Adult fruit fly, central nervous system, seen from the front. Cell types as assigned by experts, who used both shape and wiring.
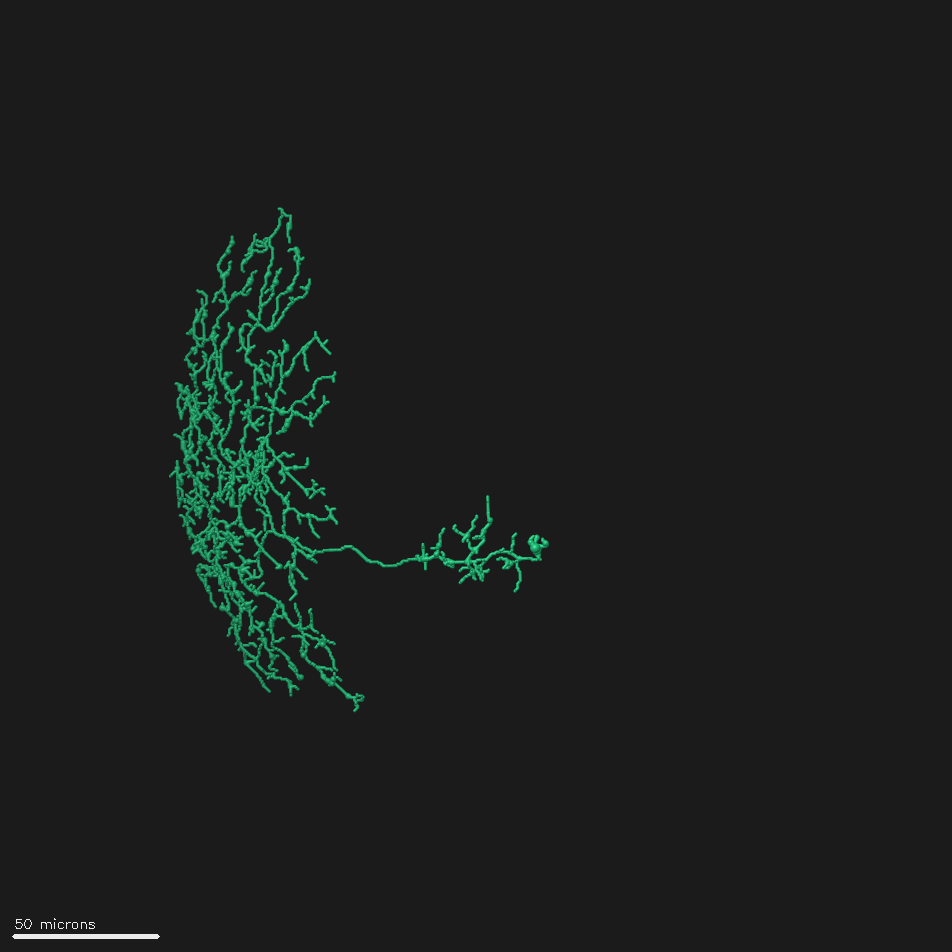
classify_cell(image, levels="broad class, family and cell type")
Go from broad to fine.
optic-lobe intrinsic neuron; Cm; Cm26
